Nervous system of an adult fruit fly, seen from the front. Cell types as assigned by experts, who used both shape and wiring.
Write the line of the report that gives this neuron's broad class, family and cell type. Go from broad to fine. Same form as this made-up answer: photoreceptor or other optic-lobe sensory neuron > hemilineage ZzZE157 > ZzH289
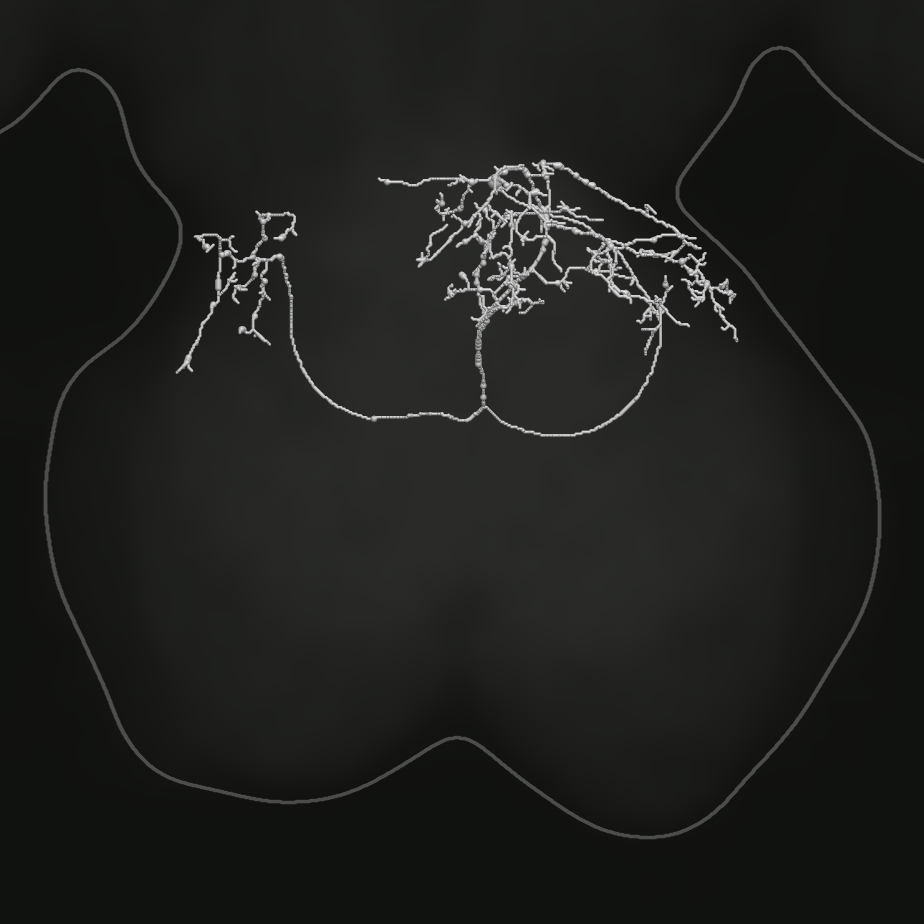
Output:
nerve-cord intrinsic neuron > hemilineage 19B > IN19B056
